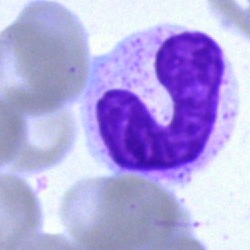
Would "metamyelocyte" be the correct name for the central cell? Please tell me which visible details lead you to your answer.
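Nuclear shape: the nucleus is bent into a U with its opening facing upward.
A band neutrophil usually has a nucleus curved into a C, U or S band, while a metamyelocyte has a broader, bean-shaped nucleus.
This U-shaped nucleus goes with band neutrophil rather than metamyelocyte. Chromatin: it is dark purple and coarsely clumped.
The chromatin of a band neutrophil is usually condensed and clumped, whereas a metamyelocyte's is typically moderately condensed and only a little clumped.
The coarse clumping therefore sides with band neutrophil. Other features: the outline is round and smooth, no nucleoli are visible, and the cytoplasm shows no vacuoles. Pale, out-of-focus red cells lie to the left of and below the cell. Verdict: this is a band neutrophil, not a metamyelocyte.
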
